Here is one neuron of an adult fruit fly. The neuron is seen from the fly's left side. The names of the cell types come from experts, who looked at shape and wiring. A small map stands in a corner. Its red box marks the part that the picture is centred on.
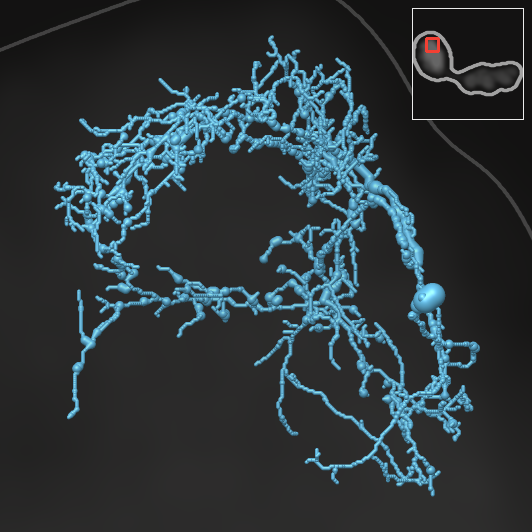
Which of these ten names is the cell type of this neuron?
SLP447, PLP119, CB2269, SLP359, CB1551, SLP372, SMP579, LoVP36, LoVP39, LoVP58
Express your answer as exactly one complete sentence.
This neuron is recognized as the cell type SLP447.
